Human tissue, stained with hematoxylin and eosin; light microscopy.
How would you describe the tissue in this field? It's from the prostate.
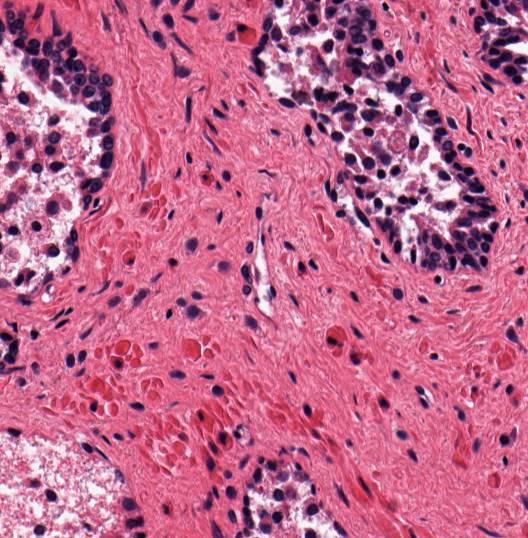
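Nest cells have round, dark-staining nuclei, scant cytoplasm. Upper nests show cells crowded along their edges, with loosely scattered detached cells in pale space at the centres. Red blood cells form small clusters in the stroma, mostly in the lower left half. Fat cells are absent.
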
